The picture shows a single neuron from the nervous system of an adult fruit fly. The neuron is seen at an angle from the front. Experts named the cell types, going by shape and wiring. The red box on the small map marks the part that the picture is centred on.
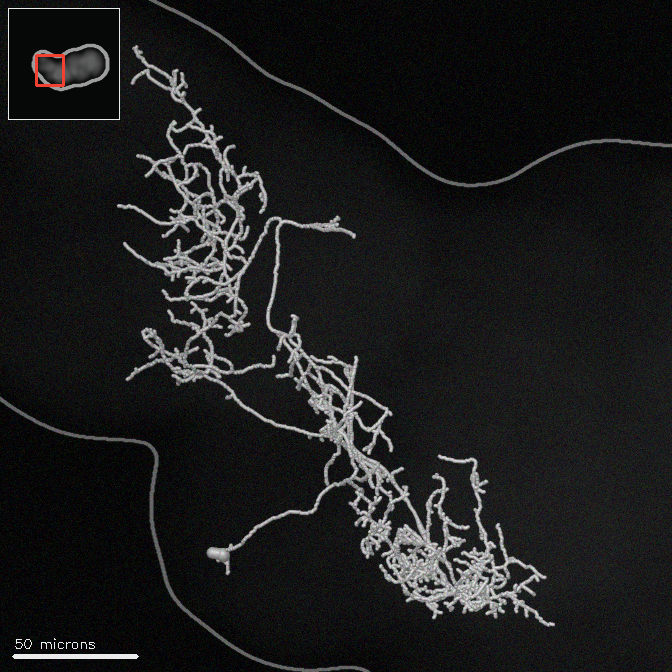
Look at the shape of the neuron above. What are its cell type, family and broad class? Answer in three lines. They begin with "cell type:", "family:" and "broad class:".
cell type: IN12A002
family: hemilineage 12A
broad class: nerve-cord intrinsic neuron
